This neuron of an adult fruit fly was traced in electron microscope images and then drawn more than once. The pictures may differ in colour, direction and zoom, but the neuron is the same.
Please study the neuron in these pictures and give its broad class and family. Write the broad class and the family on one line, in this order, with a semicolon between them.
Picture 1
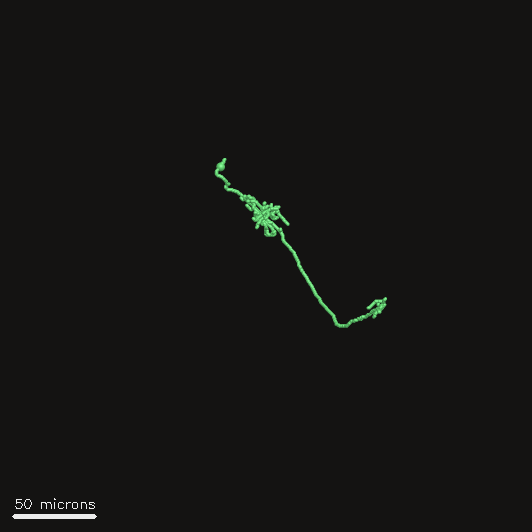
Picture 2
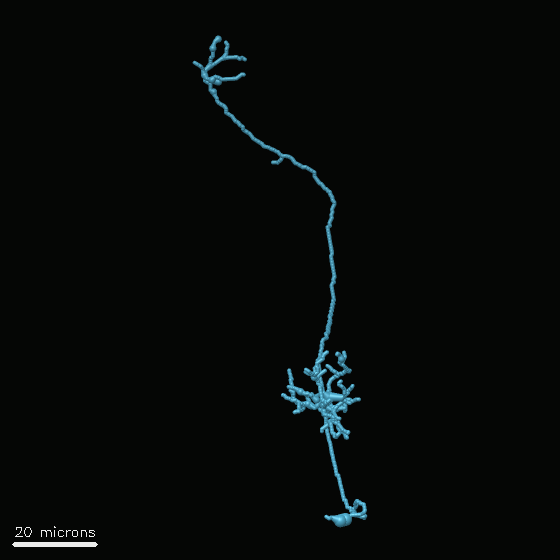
optic-lobe intrinsic neuron; Tm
